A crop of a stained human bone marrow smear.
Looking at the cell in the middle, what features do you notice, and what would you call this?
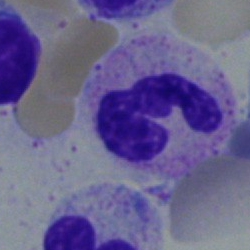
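See how the nucleus bends into a curved band, a bit like a horseshoe, with its concave side facing down. The chromatin's dark purple and coarsely clumped, and fine pink-violet granules are scattered all through the cytoplasm. That's a band neutrophil.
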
